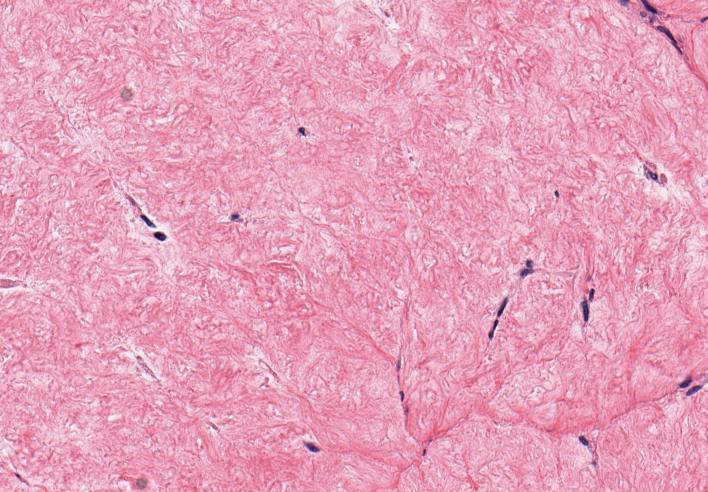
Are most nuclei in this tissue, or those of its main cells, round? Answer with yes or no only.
No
